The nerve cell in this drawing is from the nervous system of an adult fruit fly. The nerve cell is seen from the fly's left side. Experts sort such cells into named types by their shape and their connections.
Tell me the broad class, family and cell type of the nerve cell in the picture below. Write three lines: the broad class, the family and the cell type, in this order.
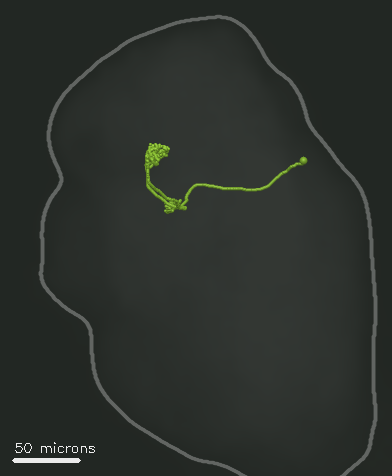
central-brain intrinsic neuron
class CX
vDeltaC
